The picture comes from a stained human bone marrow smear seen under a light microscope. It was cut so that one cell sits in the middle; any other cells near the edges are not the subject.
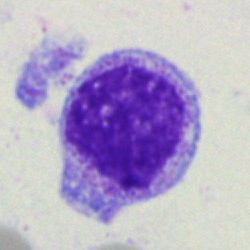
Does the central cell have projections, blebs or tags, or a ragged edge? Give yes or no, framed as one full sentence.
Yes, what the cell shows is a rough outline, frayed or with projections, blebs or tags.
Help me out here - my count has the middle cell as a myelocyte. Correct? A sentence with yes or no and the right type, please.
Yes, in the middle of the crop is a myelocyte.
